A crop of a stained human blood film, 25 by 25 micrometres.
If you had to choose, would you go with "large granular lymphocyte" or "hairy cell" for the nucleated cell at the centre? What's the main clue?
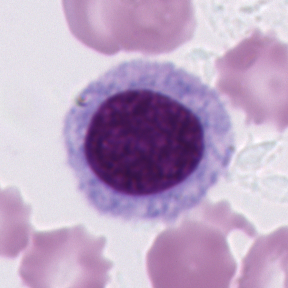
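It is a hairy cell rather than a large granular lymphocyte.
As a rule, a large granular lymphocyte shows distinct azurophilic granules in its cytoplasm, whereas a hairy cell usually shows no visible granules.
Going through the rest in order, the outline is round with a slightly fuzzy, uneven edge, and the cell is about 15 micrometres across. The nucleus, about 10 micrometres across, sits near the centre with cytoplasm showing on every side and fills about 50% of the cell's area. Its chromatin is dark purple and gathered into small clumps. No distinct nucleolus can be seen.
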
